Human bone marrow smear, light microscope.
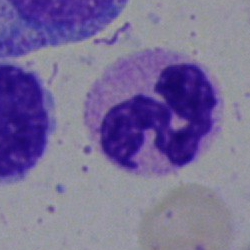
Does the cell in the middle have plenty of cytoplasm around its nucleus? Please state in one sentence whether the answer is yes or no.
Yes, the cytoplasm of this cell is abundant.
